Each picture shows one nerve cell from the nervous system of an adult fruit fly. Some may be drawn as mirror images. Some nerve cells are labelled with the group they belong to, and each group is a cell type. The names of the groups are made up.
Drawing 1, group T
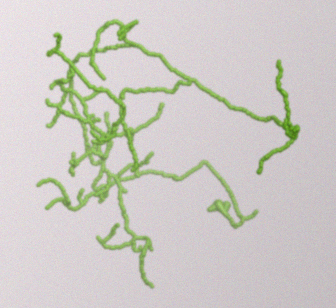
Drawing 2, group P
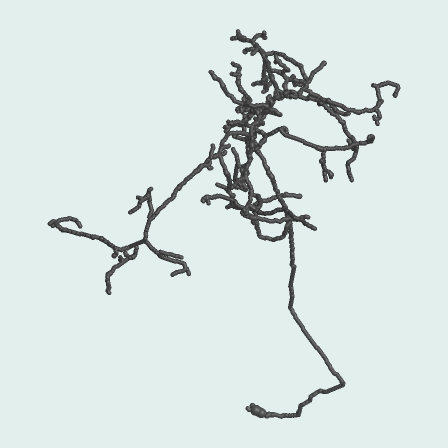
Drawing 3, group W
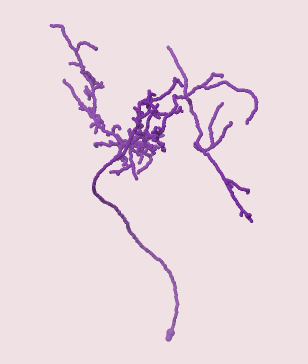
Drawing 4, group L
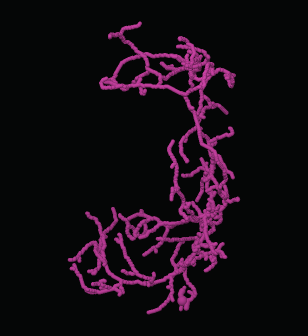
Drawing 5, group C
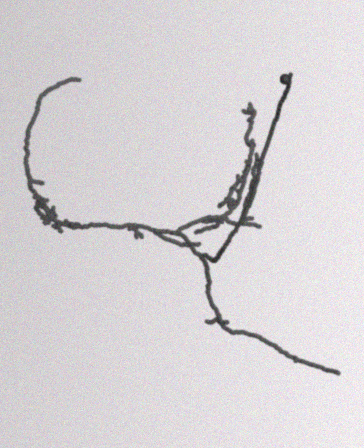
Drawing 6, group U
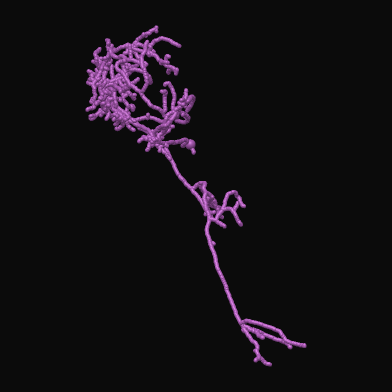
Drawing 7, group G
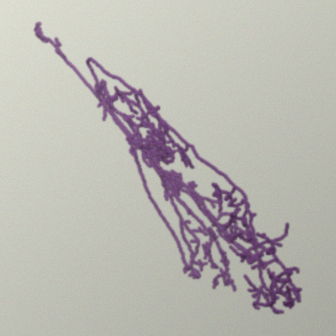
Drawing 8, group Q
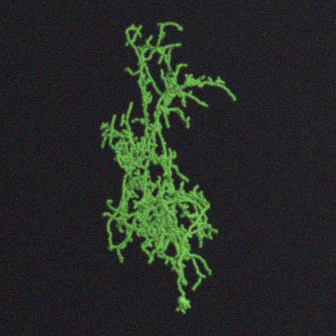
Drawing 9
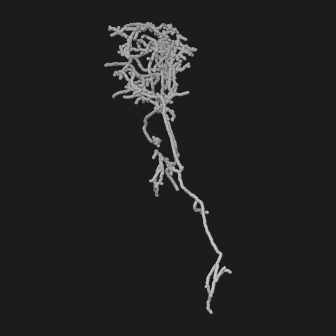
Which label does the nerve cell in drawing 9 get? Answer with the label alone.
group U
